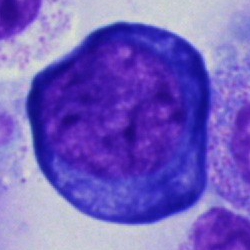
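Proerythroblast, central cell, stained human bone marrow smear. Outline roughly round, with a few shallow angular bulges. Nucleus toward the top; wider band of cytoplasm below. Chromatin fine and granular, a few darker patches, no coarse dense clumps. Cytoplasm deep dark blue.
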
